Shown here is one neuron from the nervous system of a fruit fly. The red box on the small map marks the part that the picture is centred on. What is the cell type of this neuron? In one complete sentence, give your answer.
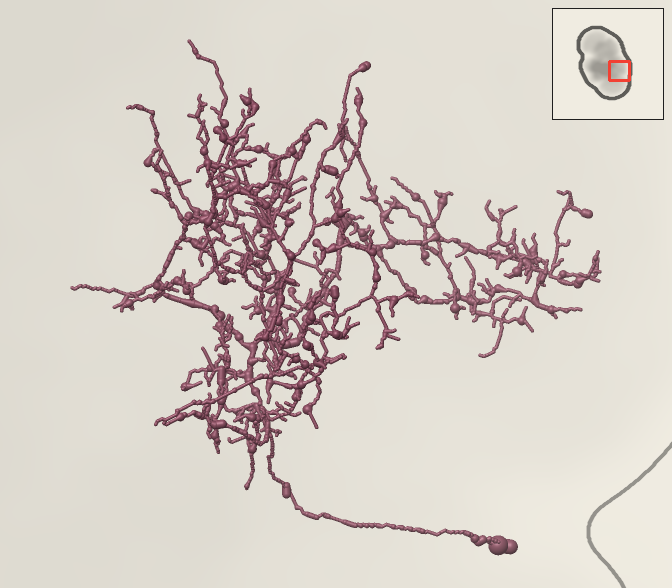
The neuron has PLP002 as its cell type.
